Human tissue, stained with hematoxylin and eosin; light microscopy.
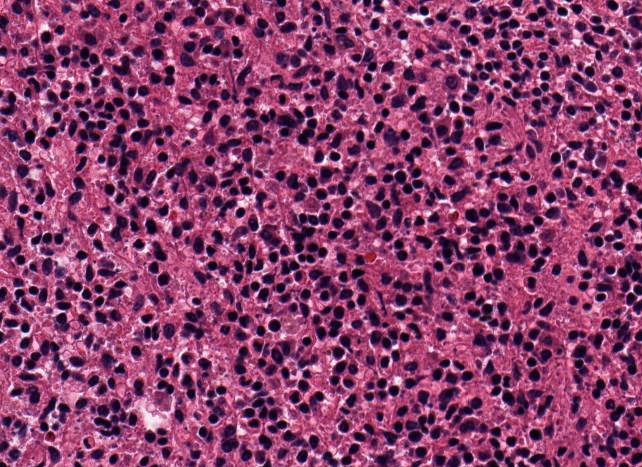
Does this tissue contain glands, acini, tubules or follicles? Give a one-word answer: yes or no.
No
